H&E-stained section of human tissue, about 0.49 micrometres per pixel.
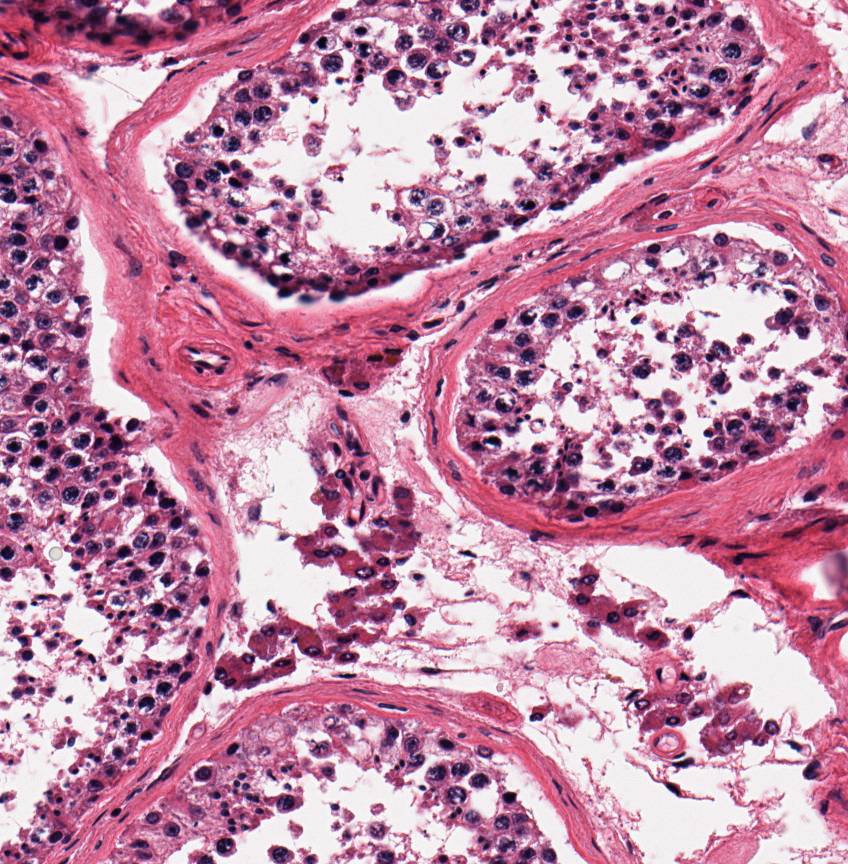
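Testis. Several rounded tubules are cut across, with an irregular space of interstitial tissue between them at the centre. In the interstitium at the centre and lower right lie clusters of polygonal cells with abundant pink, granular cytoplasm and round nuclei. Between these clusters the interstitium is loose and pale, with wide empty gaps. No fat cells are present anywhere in the field.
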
